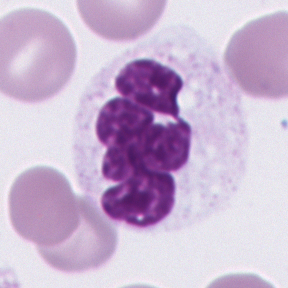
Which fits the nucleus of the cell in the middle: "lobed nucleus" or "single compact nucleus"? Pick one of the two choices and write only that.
Lobed nucleus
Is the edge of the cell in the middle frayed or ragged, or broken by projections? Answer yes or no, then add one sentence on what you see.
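No. The cell surface shows no projections.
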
